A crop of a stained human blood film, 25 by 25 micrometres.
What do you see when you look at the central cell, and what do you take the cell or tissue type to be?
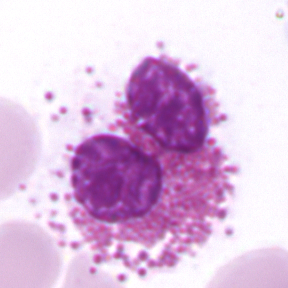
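Two lobes here, upper right and lower left, neither showing nucleoli. Granules crowd most below and to the right of them. No sharp cell margin, and loose granules lie scattered past the main cluster. It's an eosinophil.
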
